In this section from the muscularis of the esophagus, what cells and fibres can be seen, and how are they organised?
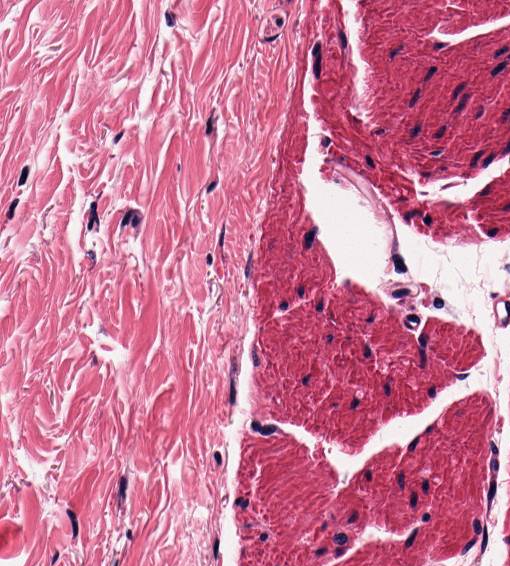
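The left half is pale pink dense collagenous connective tissue whose wavy fibres run mainly top to bottom. The right half consists of compact muscle bundles staining a deeper red than the collagen. Small oval dark nuclei are scattered singly throughout their cytoplasm.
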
